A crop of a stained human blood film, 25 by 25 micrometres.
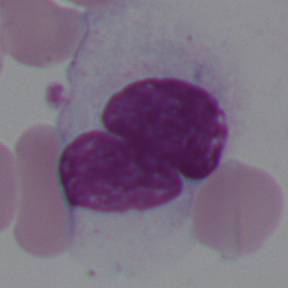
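Monocyte at the centre of a stained human peripheral blood smear. Chromatin deep purple and finely textured, with small scattered paler spots instead of coarse clumps. Cytoplasm abundant and pale greyish-lilac, carrying fine faint lilac granules that are clearest above and to the right of the nucleus. Outline irregular and faint; the broadest band of cytoplasm sits above the nucleus.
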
